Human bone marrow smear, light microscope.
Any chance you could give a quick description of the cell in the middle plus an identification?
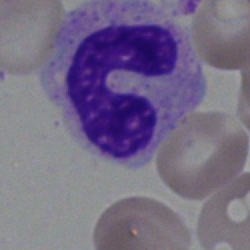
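Bent into a C shape, the nucleus opens toward the right. Its chromatin is dark purple and condensed, with small paler spots. Fine purple granules are scattered through the cytoplasm, and the cell outline is roughly round with slightly uneven edges. This is a band neutrophil.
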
